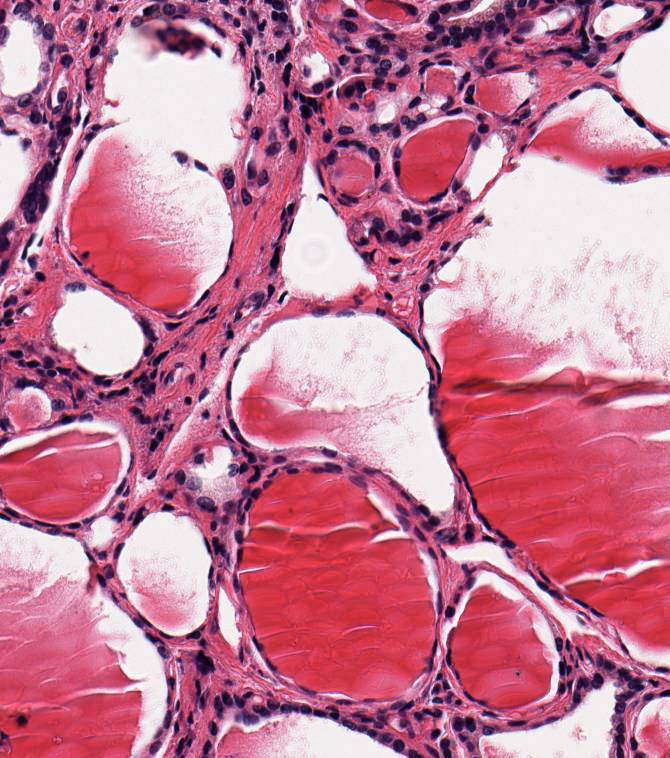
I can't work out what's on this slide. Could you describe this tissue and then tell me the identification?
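Rounded follicles of widely varying size make up the field, the largest lying on the right. A single layer of flattened to low cuboidal epithelial cells lines each follicle. Small follicles cluster in the upper centre. Bands of pink fibrous stroma with scattered dark nuclei separate the follicles, and no fat cells are present. The tissue is thyroid.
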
